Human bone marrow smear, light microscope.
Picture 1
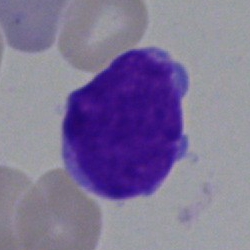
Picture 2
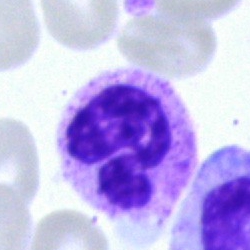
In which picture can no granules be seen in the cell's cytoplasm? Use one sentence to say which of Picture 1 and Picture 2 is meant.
What picture 1 shows is a cell with no visible granules in its cytoplasm.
